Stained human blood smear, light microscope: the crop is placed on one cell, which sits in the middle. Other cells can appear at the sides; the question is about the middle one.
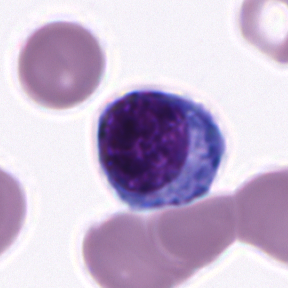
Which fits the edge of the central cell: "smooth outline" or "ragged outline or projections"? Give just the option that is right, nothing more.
Smooth outline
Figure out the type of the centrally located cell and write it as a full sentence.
At the center of the crop sits a plasma cell.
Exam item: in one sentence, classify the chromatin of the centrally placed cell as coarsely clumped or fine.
Answer: the chromatin in this nucleus is coarsely clumped.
